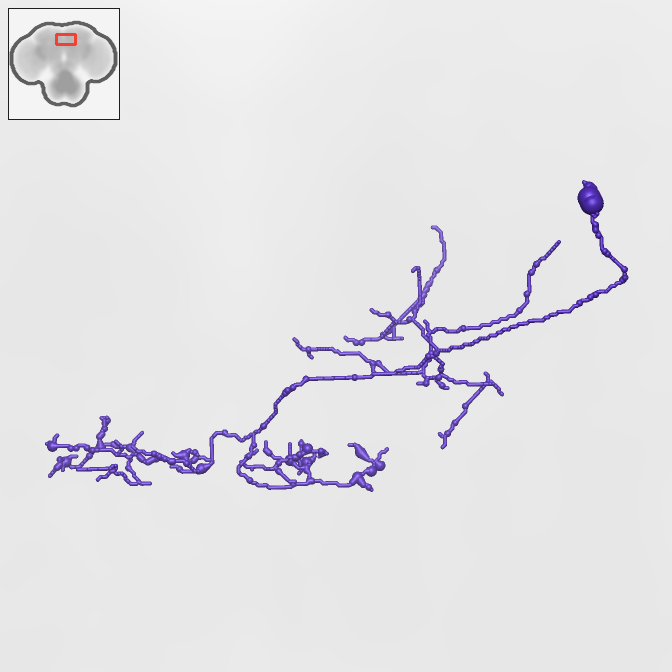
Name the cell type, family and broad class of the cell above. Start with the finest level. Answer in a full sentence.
Type PAM03 of class DAN, a central-brain intrinsic neuron.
